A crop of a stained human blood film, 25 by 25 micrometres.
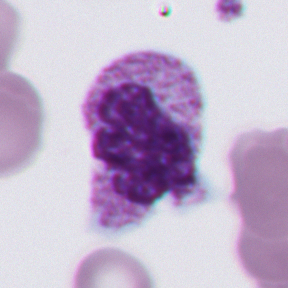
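Segmented neutrophil in a stained smear of human peripheral blood, light microscope. The cell outline is irregular and taller than it is wide. The nucleus is irregular in shape, with folds and indentations, and its chromatin is dark purple and coarsely clumped. Fine purple granules fill the cytoplasm.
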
